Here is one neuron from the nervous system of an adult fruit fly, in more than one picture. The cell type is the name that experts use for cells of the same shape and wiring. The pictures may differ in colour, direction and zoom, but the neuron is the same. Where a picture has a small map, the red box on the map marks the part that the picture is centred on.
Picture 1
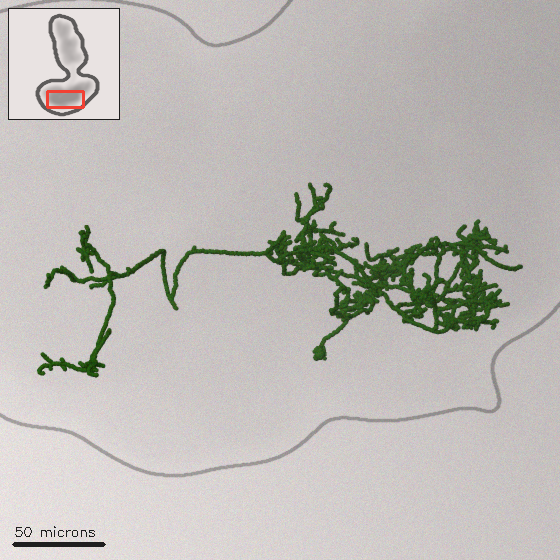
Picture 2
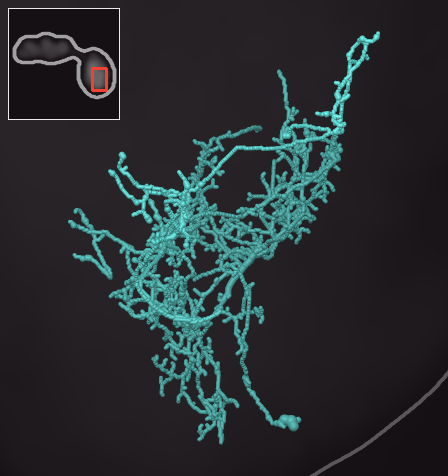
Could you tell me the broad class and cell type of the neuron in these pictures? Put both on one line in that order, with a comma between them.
central-brain intrinsic neuron, CB1017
